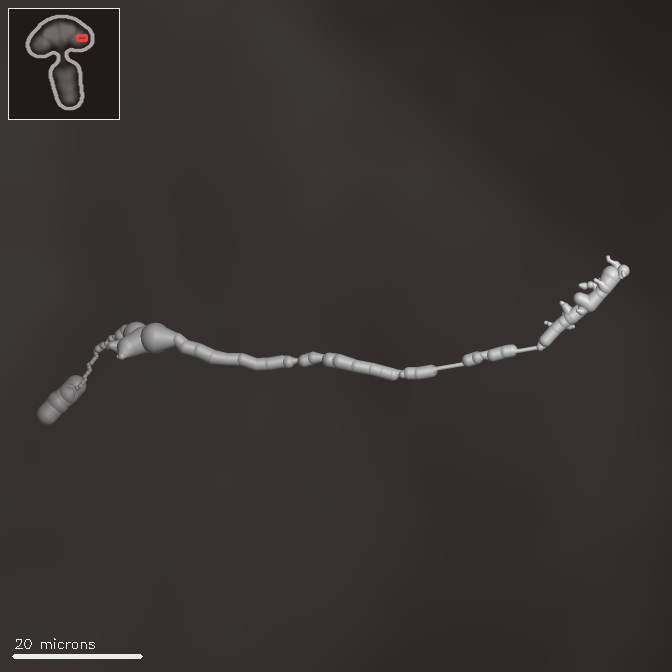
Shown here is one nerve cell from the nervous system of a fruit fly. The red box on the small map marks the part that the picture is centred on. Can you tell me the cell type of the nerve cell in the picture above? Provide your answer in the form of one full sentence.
The single nerve cell here is of type L1.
